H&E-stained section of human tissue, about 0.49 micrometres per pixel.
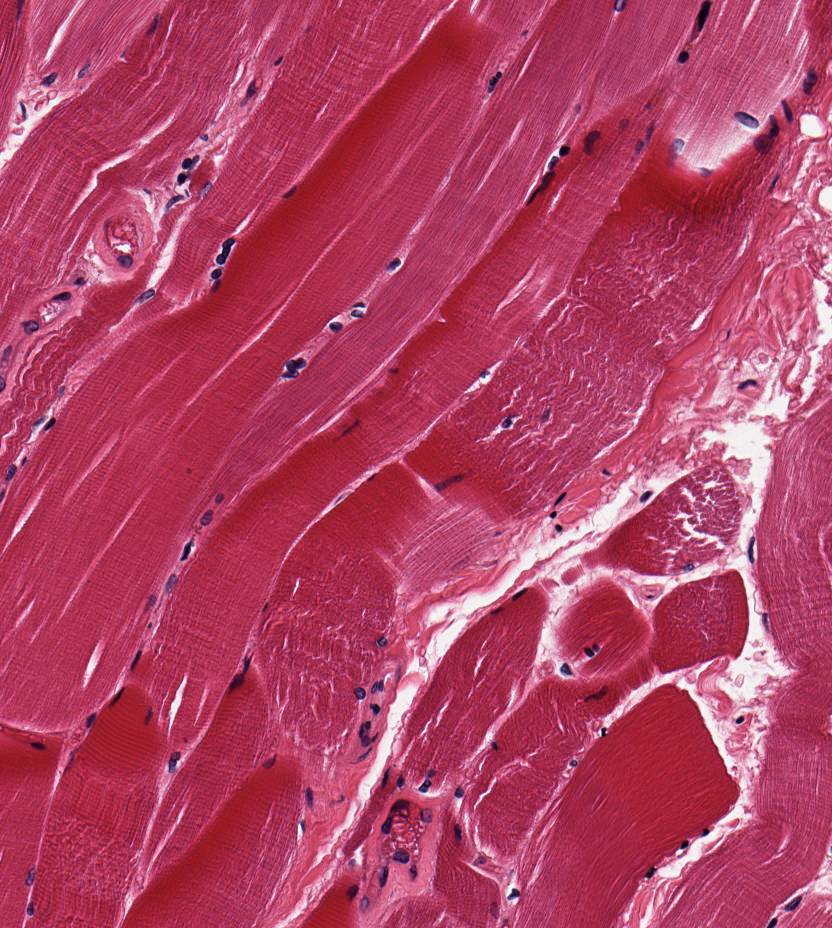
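Skeletal muscle, with fine cross-striations running across the long fibres. You'll notice the small dark elongated nuclei sit at the edges of the fibres, not in their centres. Down at the lower right, fibres cut across or obliquely show up as separate angular profiles. Between fibres there's thin pale pink connective tissue with scattered small nuclei.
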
